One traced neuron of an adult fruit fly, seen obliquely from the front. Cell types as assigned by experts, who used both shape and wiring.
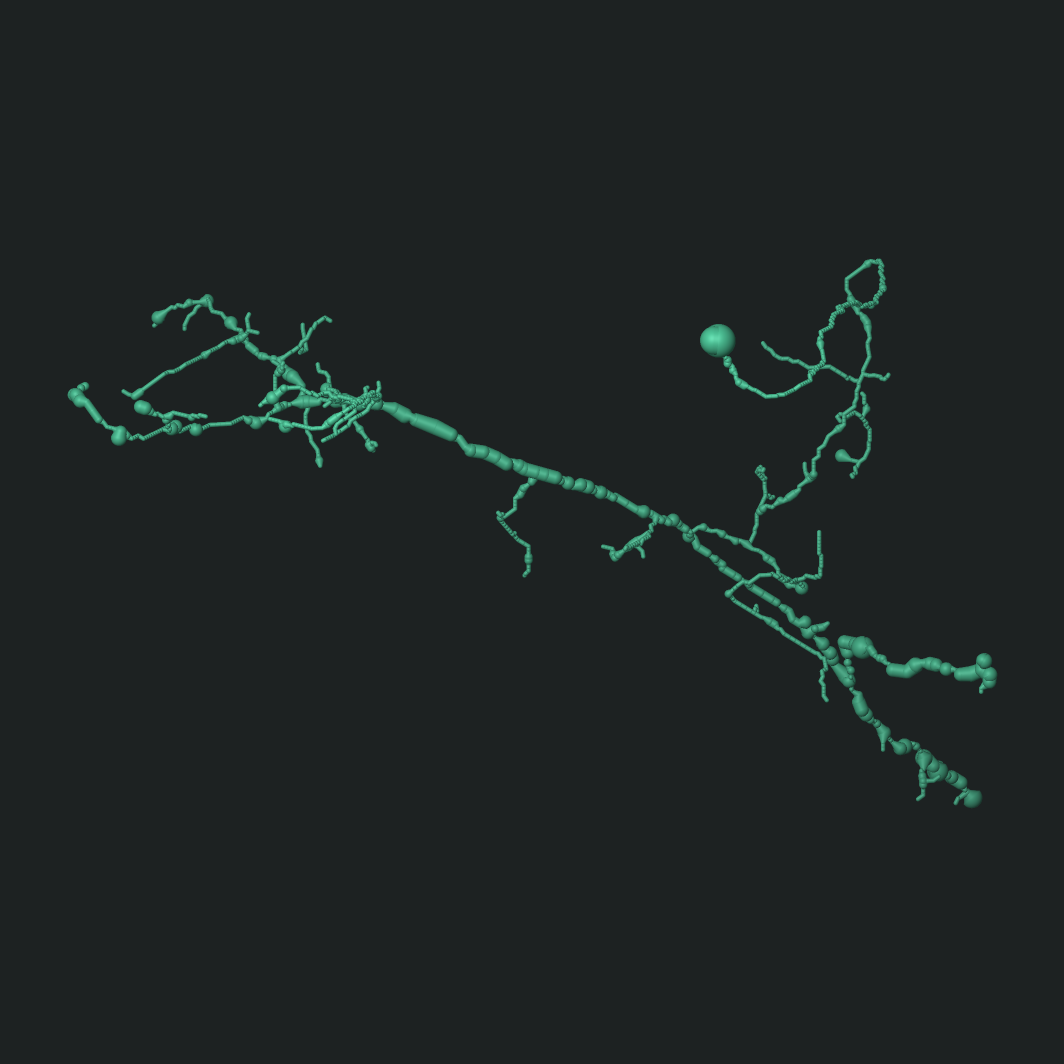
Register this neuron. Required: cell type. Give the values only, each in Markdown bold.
**IN19A106**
